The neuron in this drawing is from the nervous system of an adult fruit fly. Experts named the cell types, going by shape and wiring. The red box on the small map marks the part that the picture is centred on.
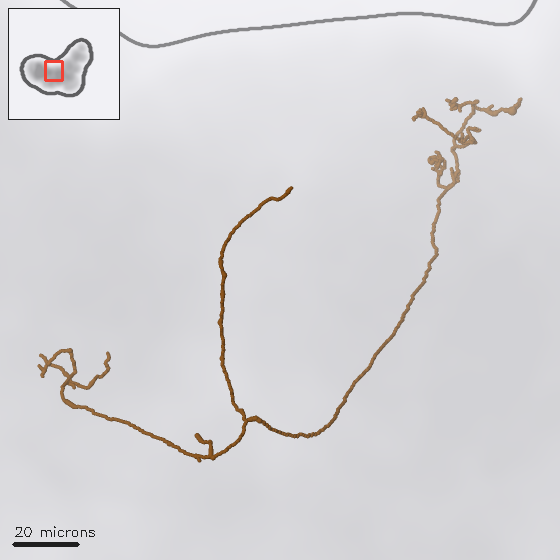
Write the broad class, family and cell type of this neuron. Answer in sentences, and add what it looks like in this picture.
It is a central-brain intrinsic neuron. The name of its family is class Kenyon Cell. The cell type is KCa'b'-ap2. Its cell body lies at the upper right of the picture. From left to right in the picture it spans about 150 microns.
